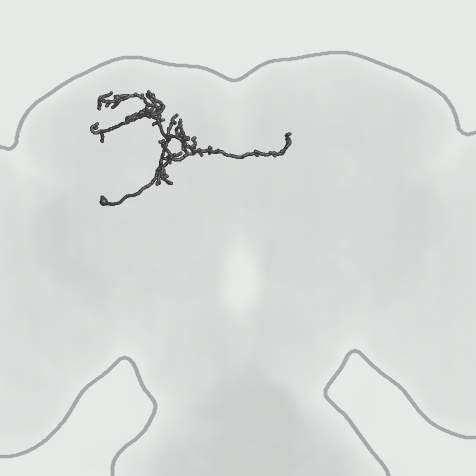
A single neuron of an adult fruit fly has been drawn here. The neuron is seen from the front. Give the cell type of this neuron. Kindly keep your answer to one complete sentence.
The cell type this neuron represents is LHAV9a1_a.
